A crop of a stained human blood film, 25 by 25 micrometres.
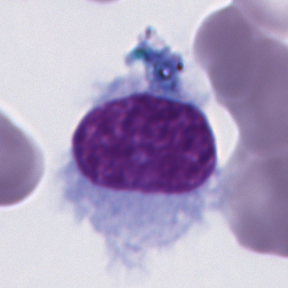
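Hairy cell in a stained peripheral blood smear. Look first at its border: it is ragged, with many fine hair-like projections. The chromatin is dark purple, mottled and somewhat clumped. The cytoplasm is pale blue, and more of it lies below the nucleus than above.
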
